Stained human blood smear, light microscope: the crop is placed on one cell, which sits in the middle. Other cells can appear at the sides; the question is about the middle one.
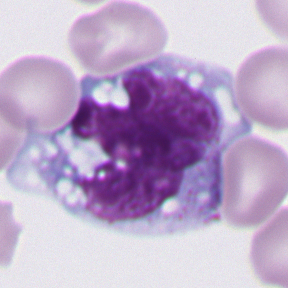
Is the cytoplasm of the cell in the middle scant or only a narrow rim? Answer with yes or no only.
No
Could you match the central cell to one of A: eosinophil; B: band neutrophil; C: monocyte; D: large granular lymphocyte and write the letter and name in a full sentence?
Of the options given, C is correct, the central cell being a monocyte.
